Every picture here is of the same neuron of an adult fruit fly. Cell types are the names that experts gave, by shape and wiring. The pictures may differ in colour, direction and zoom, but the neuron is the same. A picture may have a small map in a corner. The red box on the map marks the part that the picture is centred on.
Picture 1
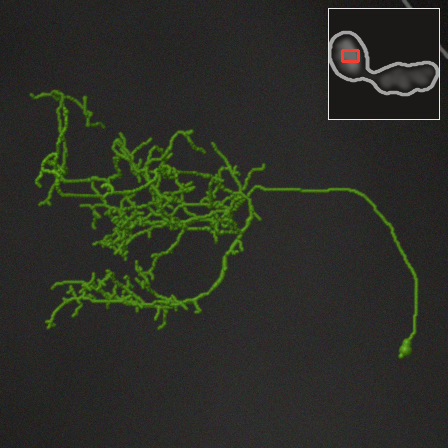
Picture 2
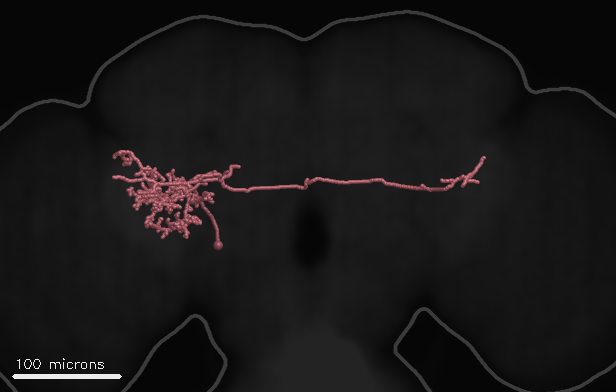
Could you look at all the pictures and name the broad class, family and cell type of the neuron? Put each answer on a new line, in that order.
central-brain intrinsic neuron
hemilineage VLPl&p2_posterior
CB1717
